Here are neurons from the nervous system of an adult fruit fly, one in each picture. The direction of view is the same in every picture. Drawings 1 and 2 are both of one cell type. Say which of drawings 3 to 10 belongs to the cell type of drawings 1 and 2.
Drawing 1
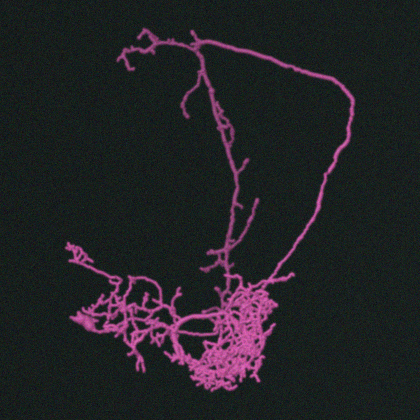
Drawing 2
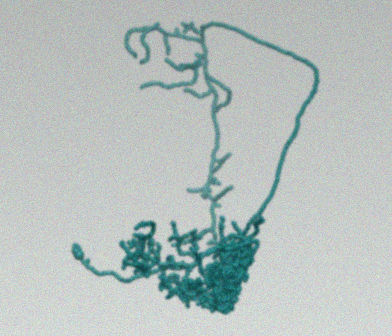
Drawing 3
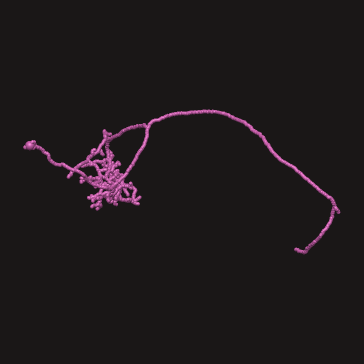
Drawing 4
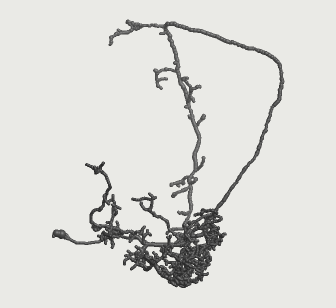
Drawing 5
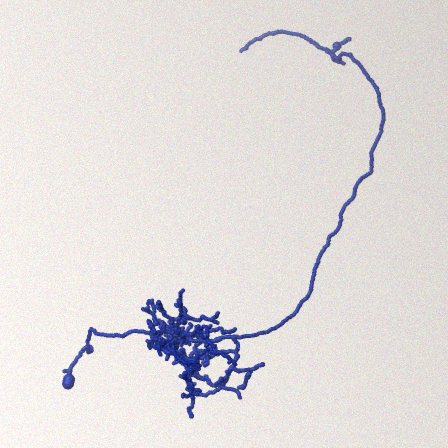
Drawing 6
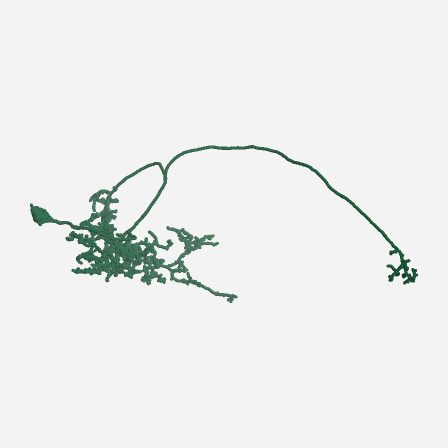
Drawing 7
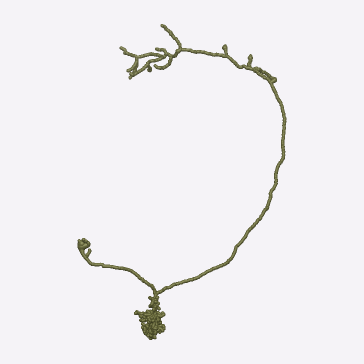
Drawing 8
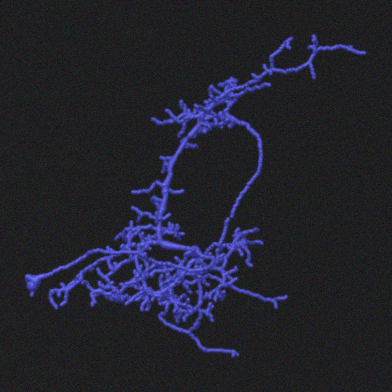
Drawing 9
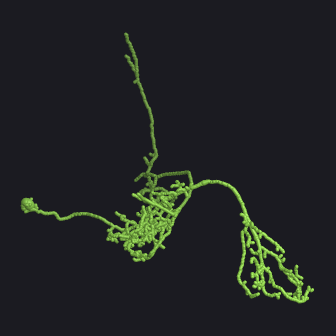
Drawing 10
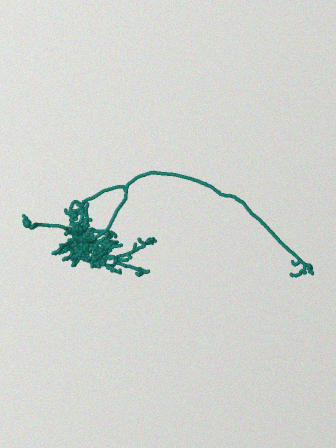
Drawing 4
